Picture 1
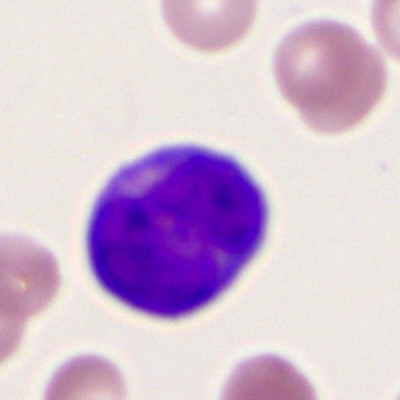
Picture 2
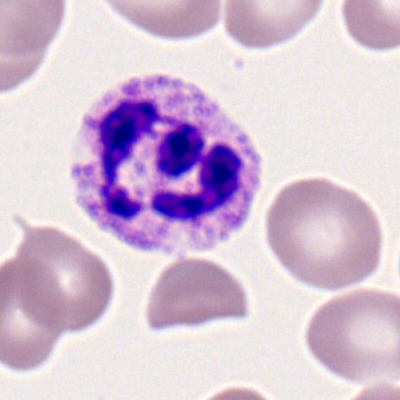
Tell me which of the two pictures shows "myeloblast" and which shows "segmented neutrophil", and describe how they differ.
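Let's start with who is who: picture 1 is a myeloblast, and picture 2 is a segmented neutrophil. Look first at the myeloblast: its outline is round and smooth, and around the nucleus you see at most a very thin rim of cytoplasm.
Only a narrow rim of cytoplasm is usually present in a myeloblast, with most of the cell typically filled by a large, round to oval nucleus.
This nucleus stains a deep purple, and its chromatin shows a few paler patches among darker areas. You won't find any granules in this cell. Now turn to the segmented neutrophil, whose outline is roughly round. Its nucleus is divided into several separate lobes, arranged in a loose ring around a central patch of cytoplasm. Here the chromatin is dark purple and densely clumped.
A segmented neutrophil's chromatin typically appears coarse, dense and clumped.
The cytoplasm is plentiful and pale pinkish-lilac, quite unlike the thin rim in the myeloblast.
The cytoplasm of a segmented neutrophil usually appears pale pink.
Fine pinkish-violet granules are scattered throughout it, whereas the myeloblast showed none.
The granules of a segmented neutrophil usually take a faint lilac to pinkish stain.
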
